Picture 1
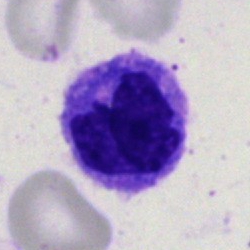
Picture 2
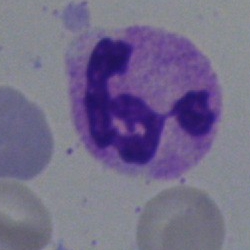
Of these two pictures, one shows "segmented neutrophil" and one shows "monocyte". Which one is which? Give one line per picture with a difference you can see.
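Picture 1: monocyte. The nucleus fills most of the cell.
Picture 2: segmented neutrophil. The cytoplasm is plentiful and pale pinkish-lilac.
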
